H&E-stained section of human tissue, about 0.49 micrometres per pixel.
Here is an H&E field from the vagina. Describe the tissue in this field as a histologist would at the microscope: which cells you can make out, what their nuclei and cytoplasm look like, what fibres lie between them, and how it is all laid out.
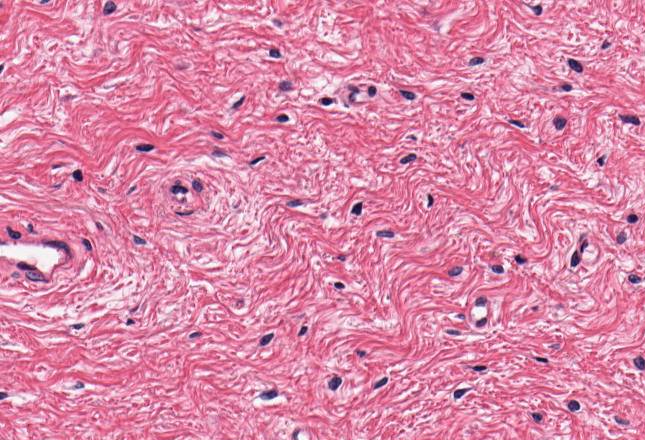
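Pink collagen fibres occupy the entire field, without organised units such as glands or tubules. Sparse dark nuclei, spindle-shaped to oval, are evenly scattered among the fibres, and their cytoplasm is indistinguishable from the surrounding pink fibres. Neither epithelium nor fat cells are present.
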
